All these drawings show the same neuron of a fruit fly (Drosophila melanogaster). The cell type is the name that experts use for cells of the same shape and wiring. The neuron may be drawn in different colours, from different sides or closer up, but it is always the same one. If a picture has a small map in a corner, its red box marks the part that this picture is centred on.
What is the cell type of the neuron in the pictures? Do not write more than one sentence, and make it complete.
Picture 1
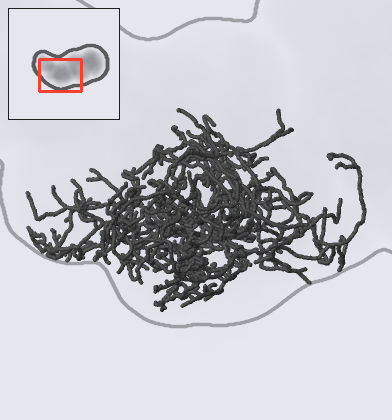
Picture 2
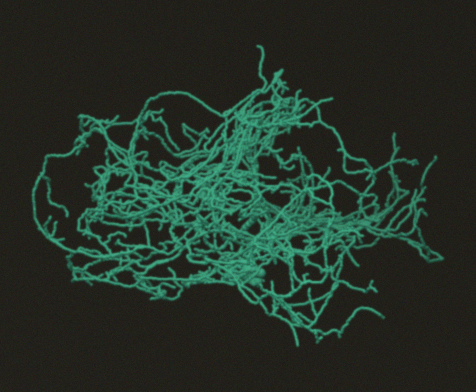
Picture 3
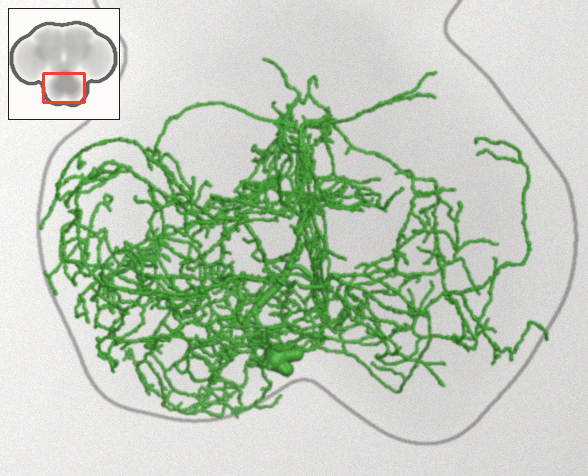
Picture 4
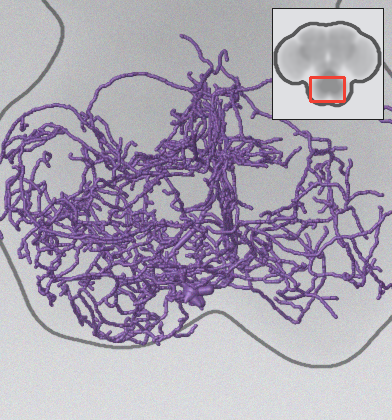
The single neuron here is of type IN27X002.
